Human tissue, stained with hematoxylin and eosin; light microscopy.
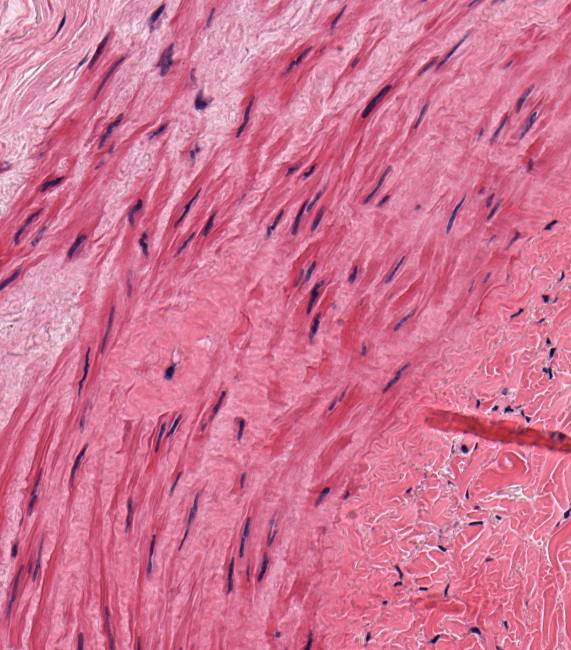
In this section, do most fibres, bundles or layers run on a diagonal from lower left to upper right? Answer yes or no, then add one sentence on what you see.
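Yes. Most of the field is taken up by spindle cells in long parallel fascicles running obliquely from lower left to upper right.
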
